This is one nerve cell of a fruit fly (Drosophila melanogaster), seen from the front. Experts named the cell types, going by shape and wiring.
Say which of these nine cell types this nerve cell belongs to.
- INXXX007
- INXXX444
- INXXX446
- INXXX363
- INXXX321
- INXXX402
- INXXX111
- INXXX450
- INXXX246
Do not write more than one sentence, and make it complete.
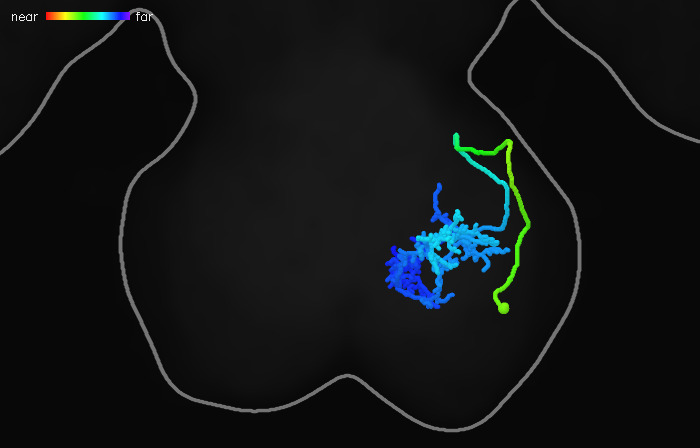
This nerve cell is classified under the cell type INXXX321.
